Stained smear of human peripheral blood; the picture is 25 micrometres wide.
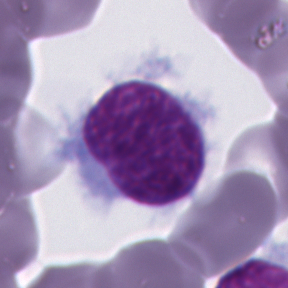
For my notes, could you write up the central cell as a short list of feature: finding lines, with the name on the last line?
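Chromatin: dark purple, finely mottled throughout the nucleus.
Cytoplasm: pale greyish-blue and faint, without vacuoles.
Margin: cytoplasmic edge breaking up into fine hair-like wisps.
Answer: hairy cell.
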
